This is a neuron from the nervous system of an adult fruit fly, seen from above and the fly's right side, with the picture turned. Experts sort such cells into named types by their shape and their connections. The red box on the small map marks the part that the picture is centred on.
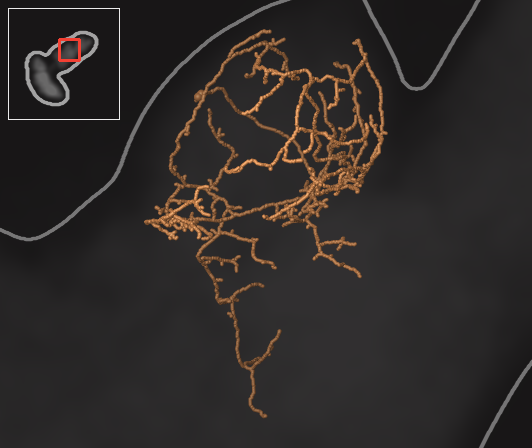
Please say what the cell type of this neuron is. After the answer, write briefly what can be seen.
It is of cell type IN04B035. This is a nerve-cord intrinsic neuron. It is in the nerve cord and does not reach the brain. Dozens of branch ends can be seen.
